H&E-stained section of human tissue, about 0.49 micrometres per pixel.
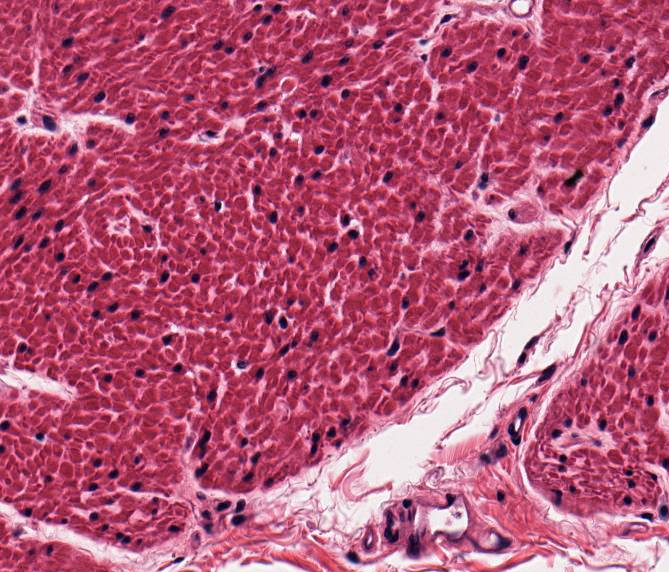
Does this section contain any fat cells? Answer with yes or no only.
No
